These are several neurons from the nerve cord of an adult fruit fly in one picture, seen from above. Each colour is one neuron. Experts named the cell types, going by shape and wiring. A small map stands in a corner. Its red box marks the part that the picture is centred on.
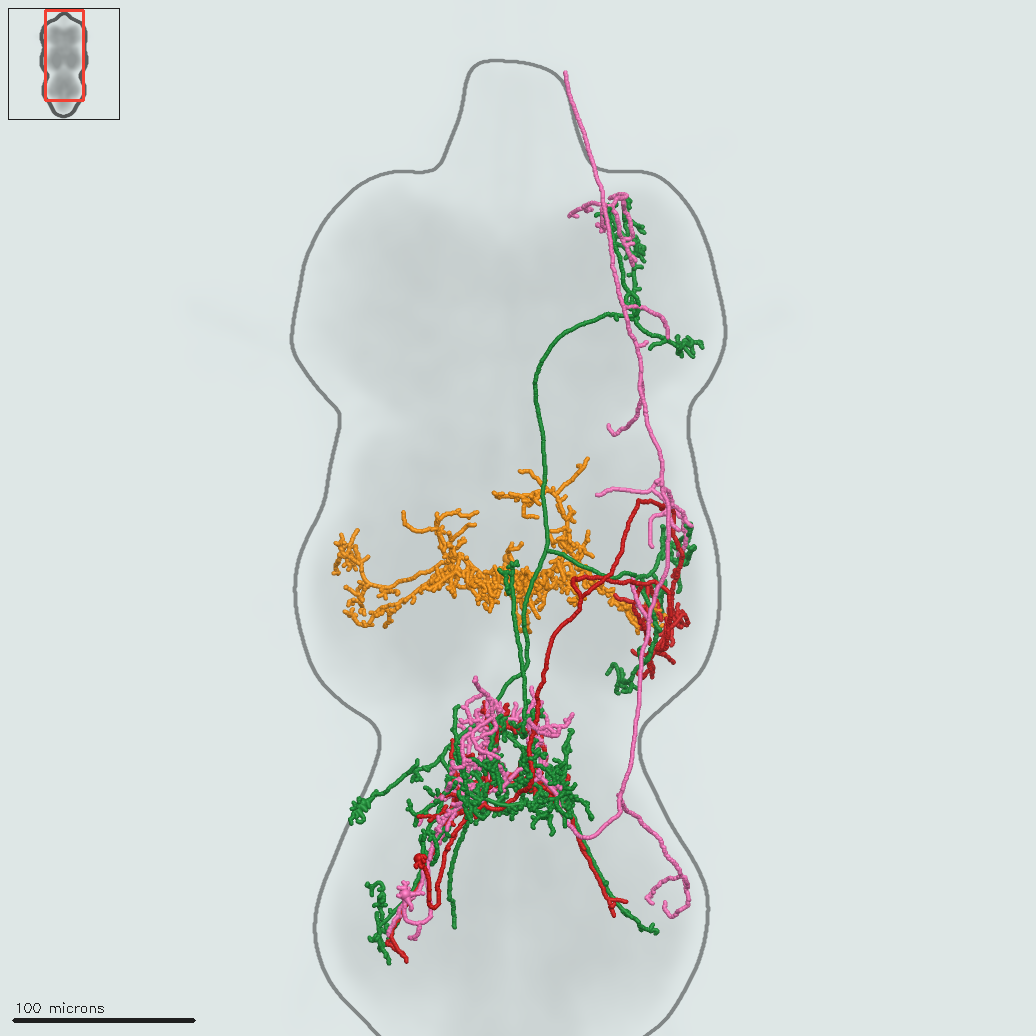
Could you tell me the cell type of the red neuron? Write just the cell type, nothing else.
IN18B036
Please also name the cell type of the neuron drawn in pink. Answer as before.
AN19B022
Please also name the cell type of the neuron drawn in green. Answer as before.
IN18B008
